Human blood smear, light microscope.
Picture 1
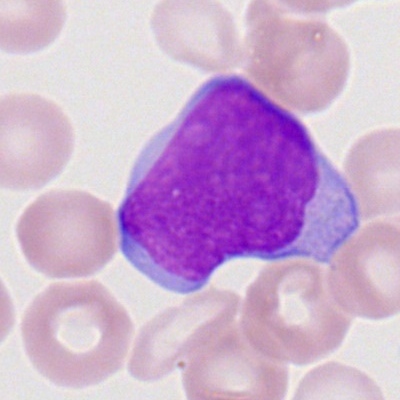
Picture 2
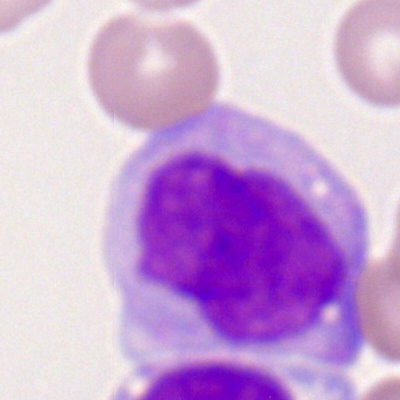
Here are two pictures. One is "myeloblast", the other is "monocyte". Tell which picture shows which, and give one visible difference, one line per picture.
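Picture 1 is a myeloblast. No vacuoles are seen in the cytoplasm.
Picture 2 is a monocyte. A few small clear spots lie in the cytoplasm along the right side of the nucleus.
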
